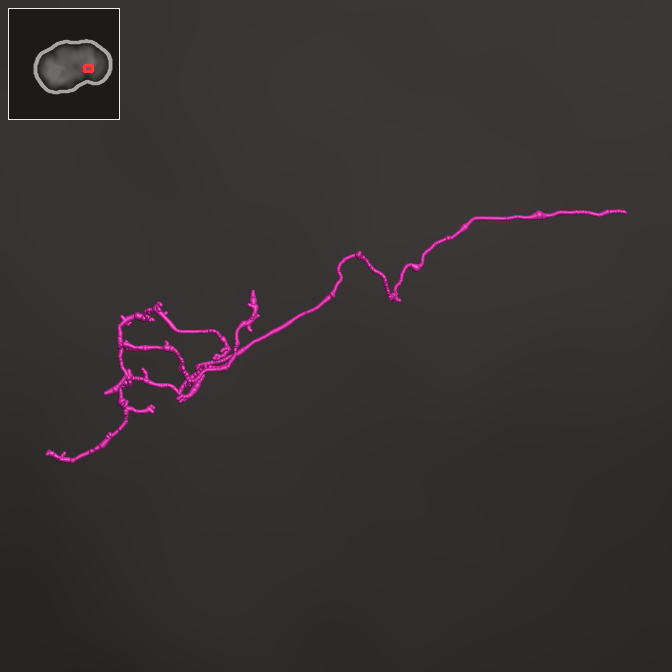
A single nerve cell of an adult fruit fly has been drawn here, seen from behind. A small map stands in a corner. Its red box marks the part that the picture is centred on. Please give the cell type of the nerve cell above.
ORN_VL1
